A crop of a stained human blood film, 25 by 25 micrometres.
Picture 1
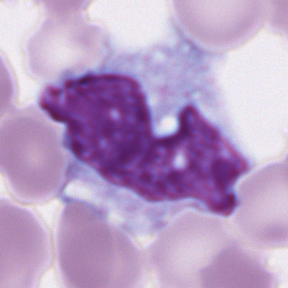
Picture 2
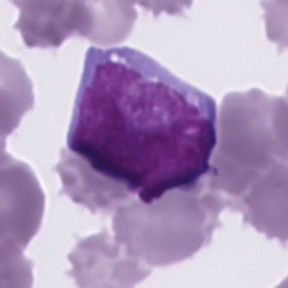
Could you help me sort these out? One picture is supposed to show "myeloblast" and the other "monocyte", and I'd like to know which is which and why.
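Picture 1 is the monocyte, and picture 2 is the myeloblast. In the monocyte the nucleus is elongated and runs diagonally from upper left to lower right, its chromatin finely strand-like rather than gathered into coarse dark clumps. A few small clear white spots lie over that nucleus, and the cytoplasm holds fine, dust-like lilac granules. The myeloblast's nucleus, by contrast, is a single unlobed mass with an angular outline, about 13 by 12 micrometres, staining darkest along its lower edge. Its cytoplasm is a narrow rim, widest along the top of the cell, and a few tiny clear specks sit near that top edge.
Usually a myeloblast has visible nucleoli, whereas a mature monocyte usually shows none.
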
